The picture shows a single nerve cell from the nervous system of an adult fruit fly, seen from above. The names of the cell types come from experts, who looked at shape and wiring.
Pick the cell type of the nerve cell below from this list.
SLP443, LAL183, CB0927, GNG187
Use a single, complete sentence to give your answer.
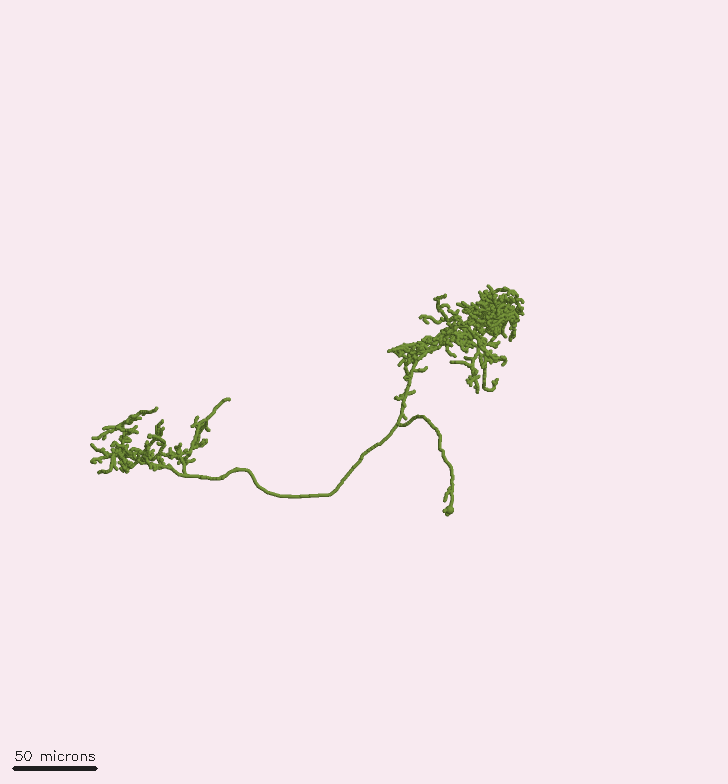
This nerve cell is recognized as the cell type LAL183.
